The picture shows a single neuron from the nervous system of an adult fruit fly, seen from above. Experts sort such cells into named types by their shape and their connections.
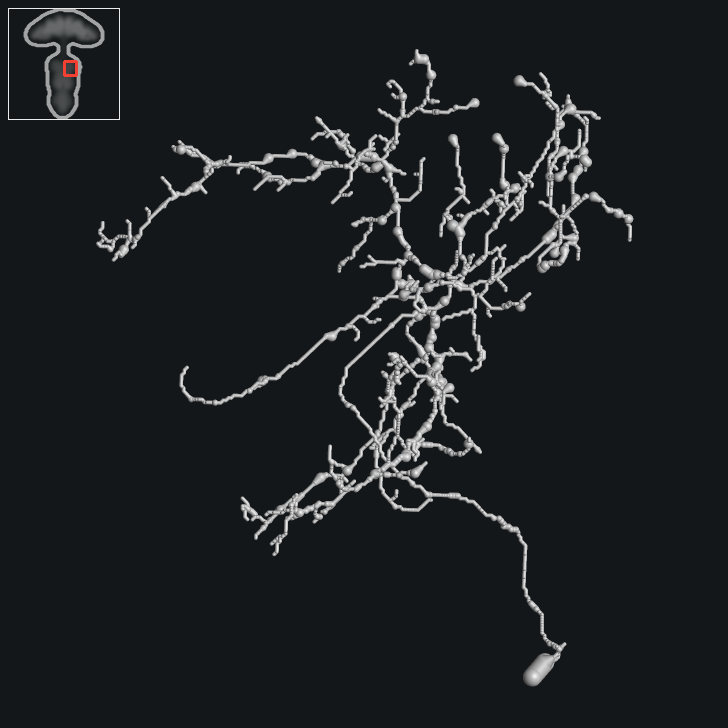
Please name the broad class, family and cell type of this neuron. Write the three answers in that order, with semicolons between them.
nerve-cord intrinsic neuron; hemilineage 21A; IN21A047_e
